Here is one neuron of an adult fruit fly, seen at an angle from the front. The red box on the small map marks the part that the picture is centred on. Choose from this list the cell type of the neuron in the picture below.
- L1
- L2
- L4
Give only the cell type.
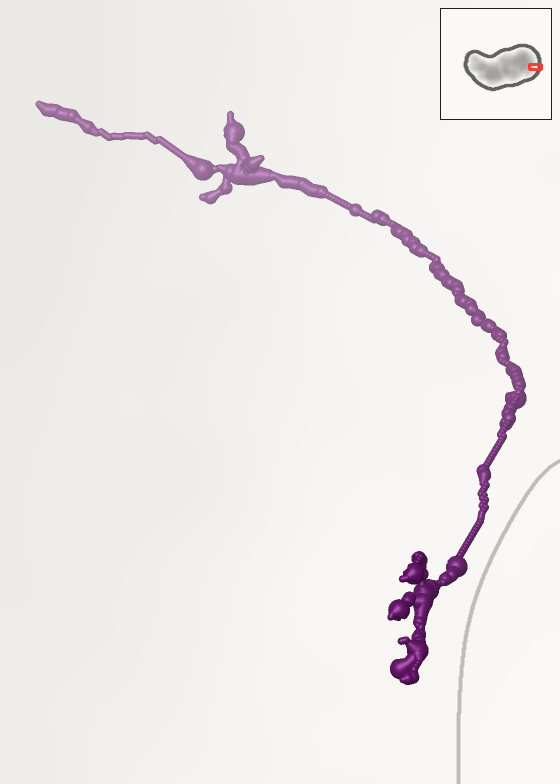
L4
